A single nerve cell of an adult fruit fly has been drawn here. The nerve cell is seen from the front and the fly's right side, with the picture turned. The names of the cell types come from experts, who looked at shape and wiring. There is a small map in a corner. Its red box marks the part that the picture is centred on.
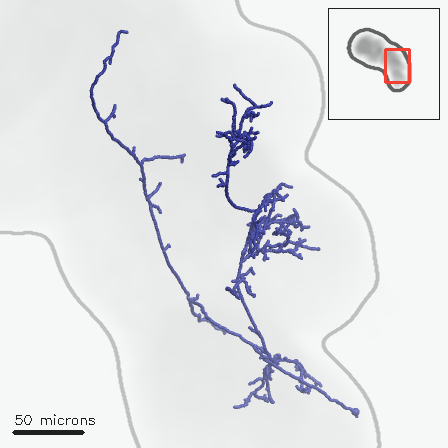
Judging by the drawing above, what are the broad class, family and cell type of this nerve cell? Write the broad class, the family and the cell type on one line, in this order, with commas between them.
nerve-cord intrinsic neuron, hemilineage 08B, IN08B055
